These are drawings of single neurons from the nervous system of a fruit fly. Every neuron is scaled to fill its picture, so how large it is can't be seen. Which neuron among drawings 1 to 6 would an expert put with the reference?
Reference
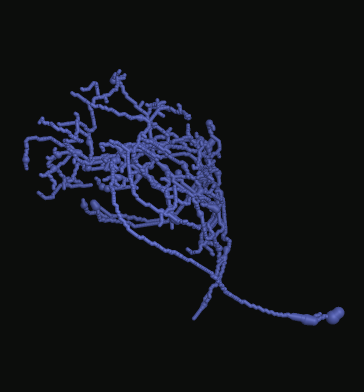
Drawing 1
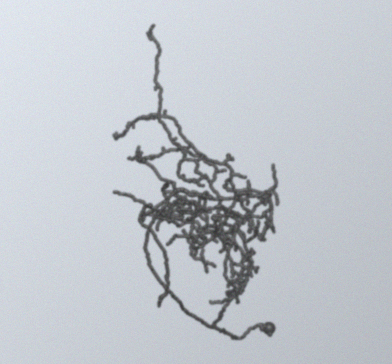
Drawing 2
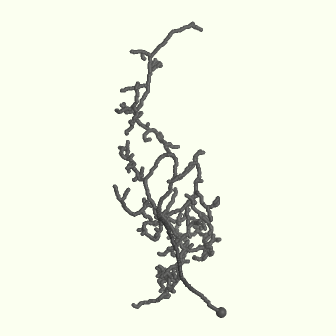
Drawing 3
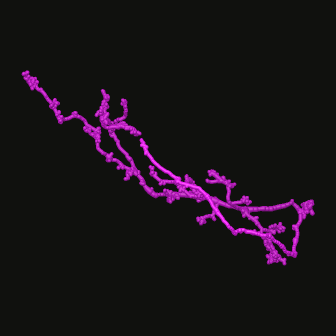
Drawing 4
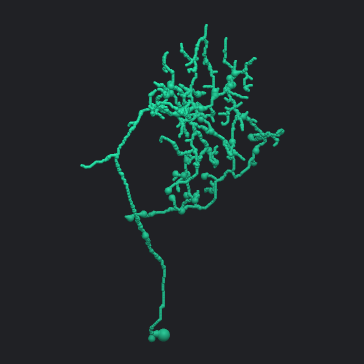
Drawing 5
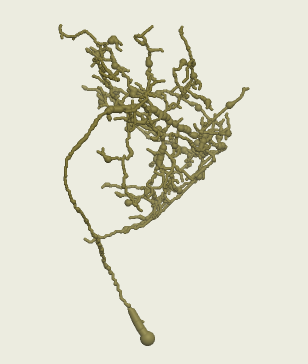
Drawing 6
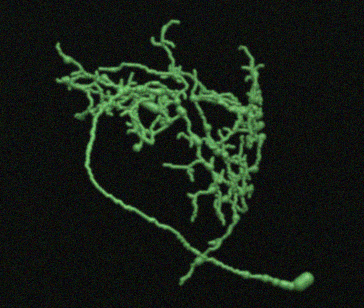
5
